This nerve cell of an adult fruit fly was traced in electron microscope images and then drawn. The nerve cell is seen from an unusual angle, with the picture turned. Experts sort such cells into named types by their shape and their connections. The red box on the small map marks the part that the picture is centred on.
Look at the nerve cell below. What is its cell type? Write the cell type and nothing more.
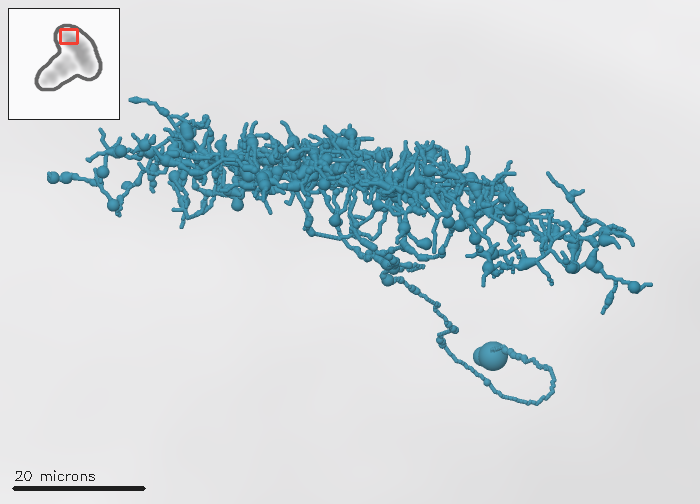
Pm6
